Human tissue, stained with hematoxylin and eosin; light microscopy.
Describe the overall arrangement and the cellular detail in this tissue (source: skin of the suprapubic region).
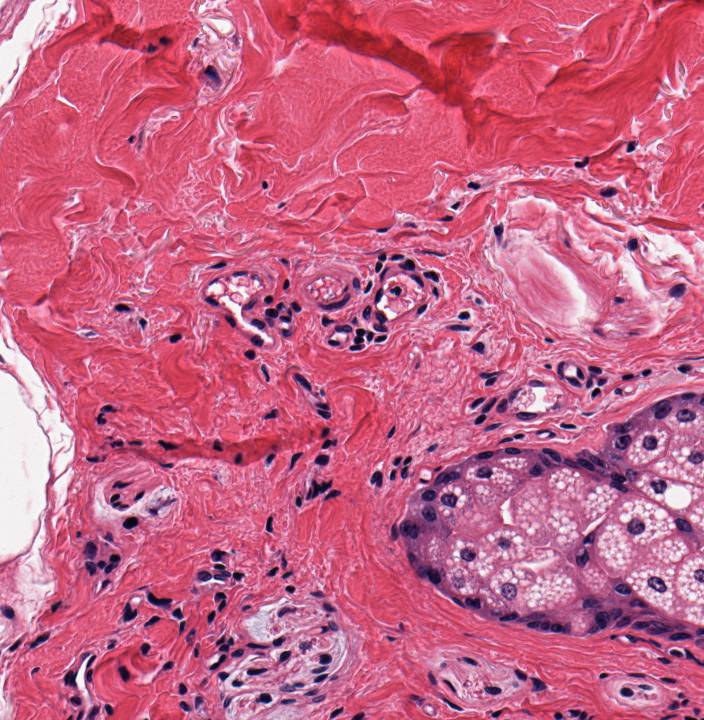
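Sebaceous cell lobules in lower right, cytoplasm pale and finely vacuolated. Each mature cell has a single round, central nucleus. Smaller, darker cells with scant cytoplasm line the lobule edge. No surface epithelium present.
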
